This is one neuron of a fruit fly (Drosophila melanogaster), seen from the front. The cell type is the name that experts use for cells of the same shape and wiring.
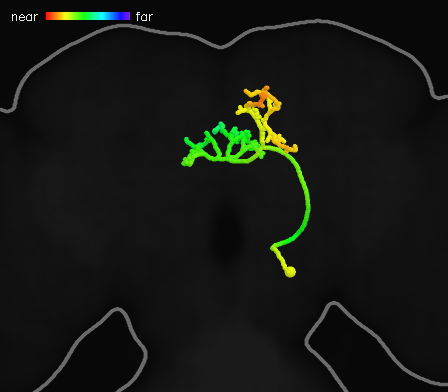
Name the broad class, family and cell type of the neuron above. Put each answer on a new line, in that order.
central-brain intrinsic neuron
hemilineage LALv1_dorsal
FB4A_a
